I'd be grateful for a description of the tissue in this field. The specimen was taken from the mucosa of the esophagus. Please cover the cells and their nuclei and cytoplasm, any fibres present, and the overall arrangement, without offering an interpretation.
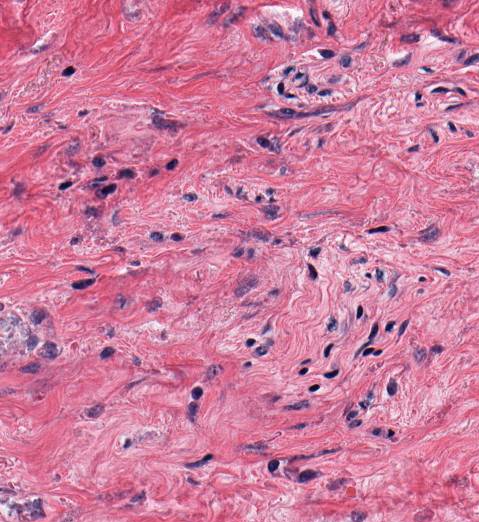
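The field consists entirely of pink collagenous stroma containing scattered cells; no epithelium is present. Its collagen fibres are wavy and interlace in irregular directions. Nuclei are small, dark and spindle-shaped to wavy. The scattered cells have scant cytoplasm, and their borders are indistinct.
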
